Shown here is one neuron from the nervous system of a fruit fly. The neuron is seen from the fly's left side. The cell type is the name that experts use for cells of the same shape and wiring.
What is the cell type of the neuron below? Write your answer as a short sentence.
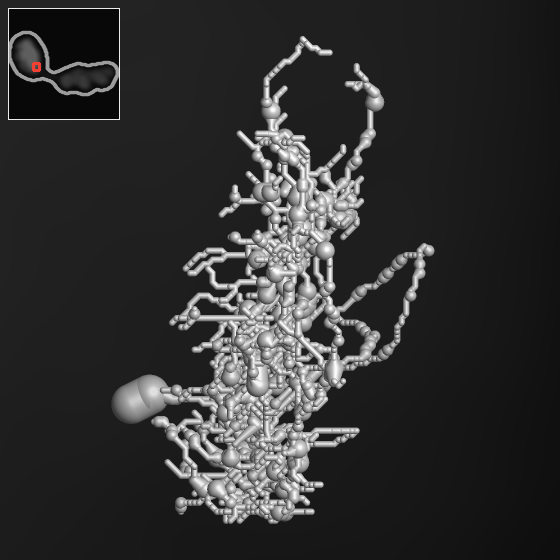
The cell type is LPi2c.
